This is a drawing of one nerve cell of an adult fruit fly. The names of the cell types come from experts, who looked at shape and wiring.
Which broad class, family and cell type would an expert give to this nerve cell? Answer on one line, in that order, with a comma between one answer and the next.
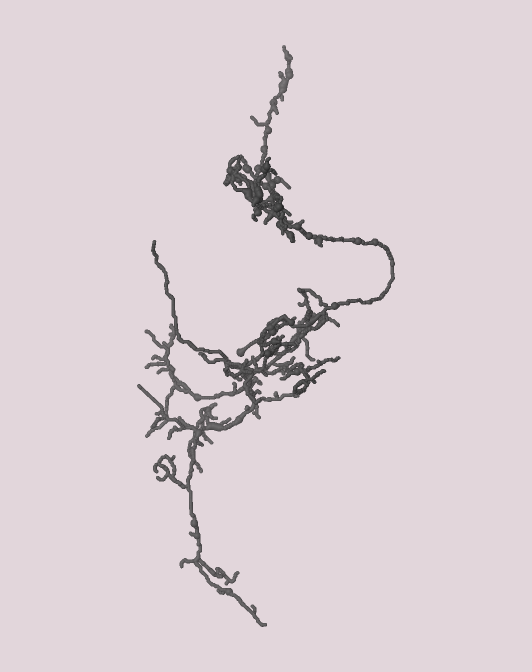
central-brain intrinsic neuron, hemilineage SMPad3, SMP132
